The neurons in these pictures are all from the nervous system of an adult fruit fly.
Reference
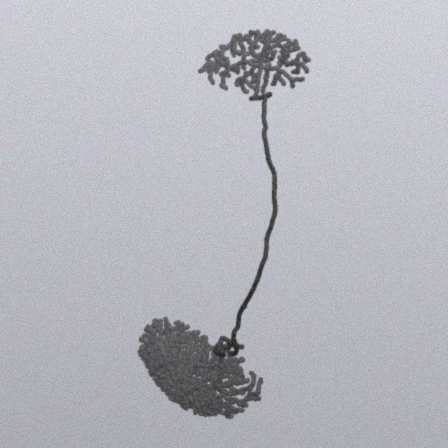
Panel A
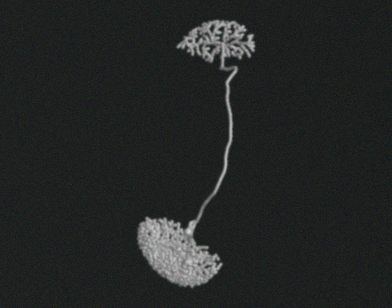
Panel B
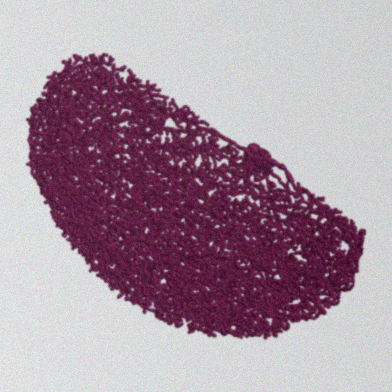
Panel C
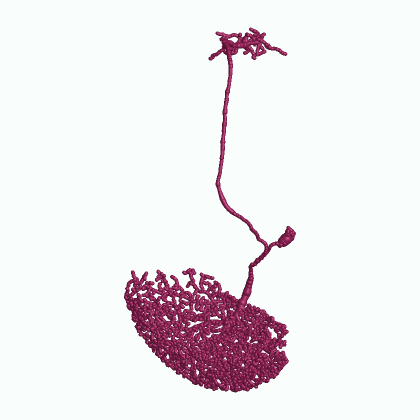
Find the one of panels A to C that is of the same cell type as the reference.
A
